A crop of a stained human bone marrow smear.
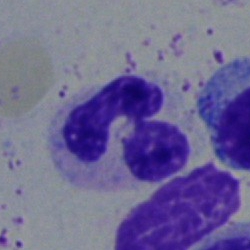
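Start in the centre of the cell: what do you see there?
A pale gap separating the two lobes of the nucleus.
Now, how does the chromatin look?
Dark purple and dense.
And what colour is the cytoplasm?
A pale lilac-grey.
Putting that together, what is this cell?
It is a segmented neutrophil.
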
